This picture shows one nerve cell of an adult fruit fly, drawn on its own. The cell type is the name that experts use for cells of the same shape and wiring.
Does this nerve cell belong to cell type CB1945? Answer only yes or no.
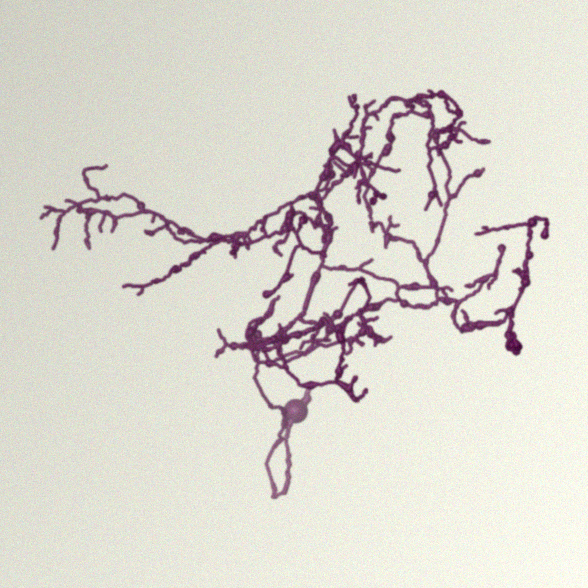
yes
